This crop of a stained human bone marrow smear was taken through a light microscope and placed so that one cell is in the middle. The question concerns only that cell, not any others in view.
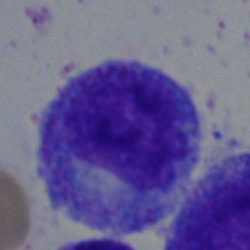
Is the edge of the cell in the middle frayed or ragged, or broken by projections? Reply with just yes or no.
Yes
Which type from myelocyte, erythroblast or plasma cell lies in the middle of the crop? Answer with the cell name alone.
myelocyte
